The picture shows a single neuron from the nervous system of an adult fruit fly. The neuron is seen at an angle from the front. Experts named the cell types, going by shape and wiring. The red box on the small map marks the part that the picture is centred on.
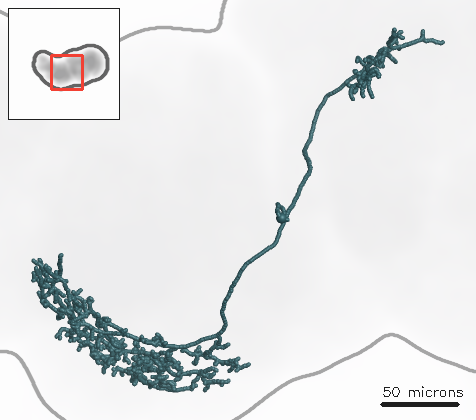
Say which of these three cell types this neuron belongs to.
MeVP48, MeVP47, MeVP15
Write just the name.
MeVP48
